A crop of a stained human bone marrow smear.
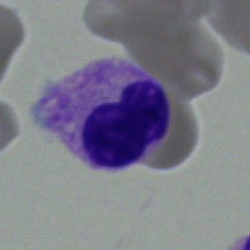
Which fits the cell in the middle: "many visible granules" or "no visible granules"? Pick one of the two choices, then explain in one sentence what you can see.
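Many visible granules. Fine purple granules are scattered through the cytoplasm.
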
